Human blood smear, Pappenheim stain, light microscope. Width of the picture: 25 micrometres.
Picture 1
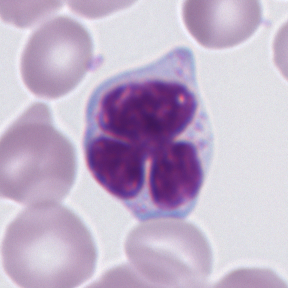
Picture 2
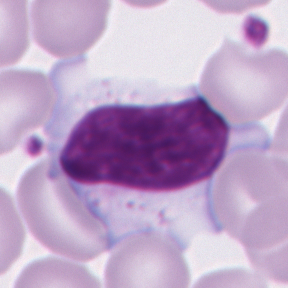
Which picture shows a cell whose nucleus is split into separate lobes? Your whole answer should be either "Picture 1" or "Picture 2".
Picture 1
